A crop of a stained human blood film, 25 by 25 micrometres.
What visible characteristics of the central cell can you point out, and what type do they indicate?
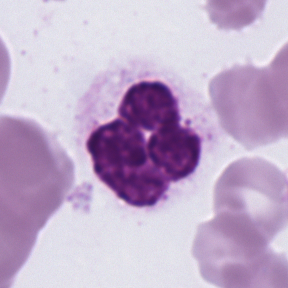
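Chromatin dark purple, coarsely clumped; no nucleoli visible. Fine pinkish-violet granules scattered through the cytoplasm. No vacuoles. Segmented neutrophil.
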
